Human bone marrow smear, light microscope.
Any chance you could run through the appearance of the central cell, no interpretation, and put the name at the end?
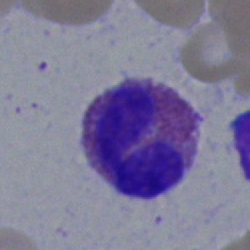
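Going over it: the outline is round. The chromatin stains dark purple and looks dense. Cytoplasm is broadest on the upper right side of the nucleus, and fine pinkish-purple granules fill it. This is an eosinophil.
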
